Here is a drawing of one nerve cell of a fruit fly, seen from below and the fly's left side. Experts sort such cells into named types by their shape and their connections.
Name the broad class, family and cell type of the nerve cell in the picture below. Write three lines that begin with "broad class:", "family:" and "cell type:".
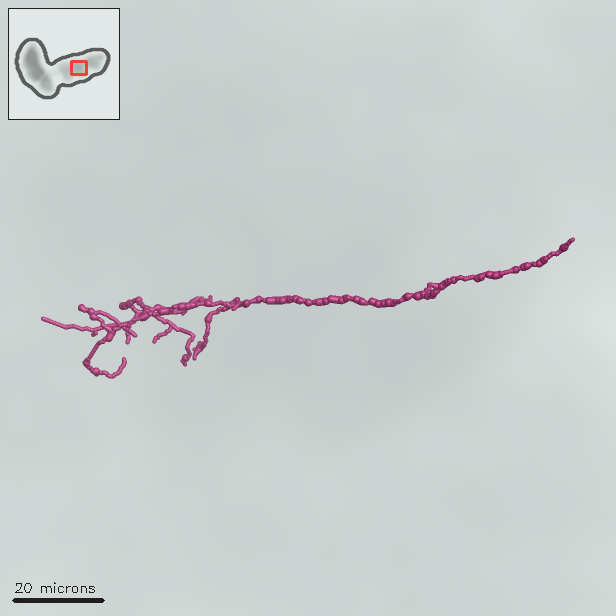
broad class: sensory neuron entering the nerve cord
family: class mechanosensory proprioceptive
cell type: SNpp40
